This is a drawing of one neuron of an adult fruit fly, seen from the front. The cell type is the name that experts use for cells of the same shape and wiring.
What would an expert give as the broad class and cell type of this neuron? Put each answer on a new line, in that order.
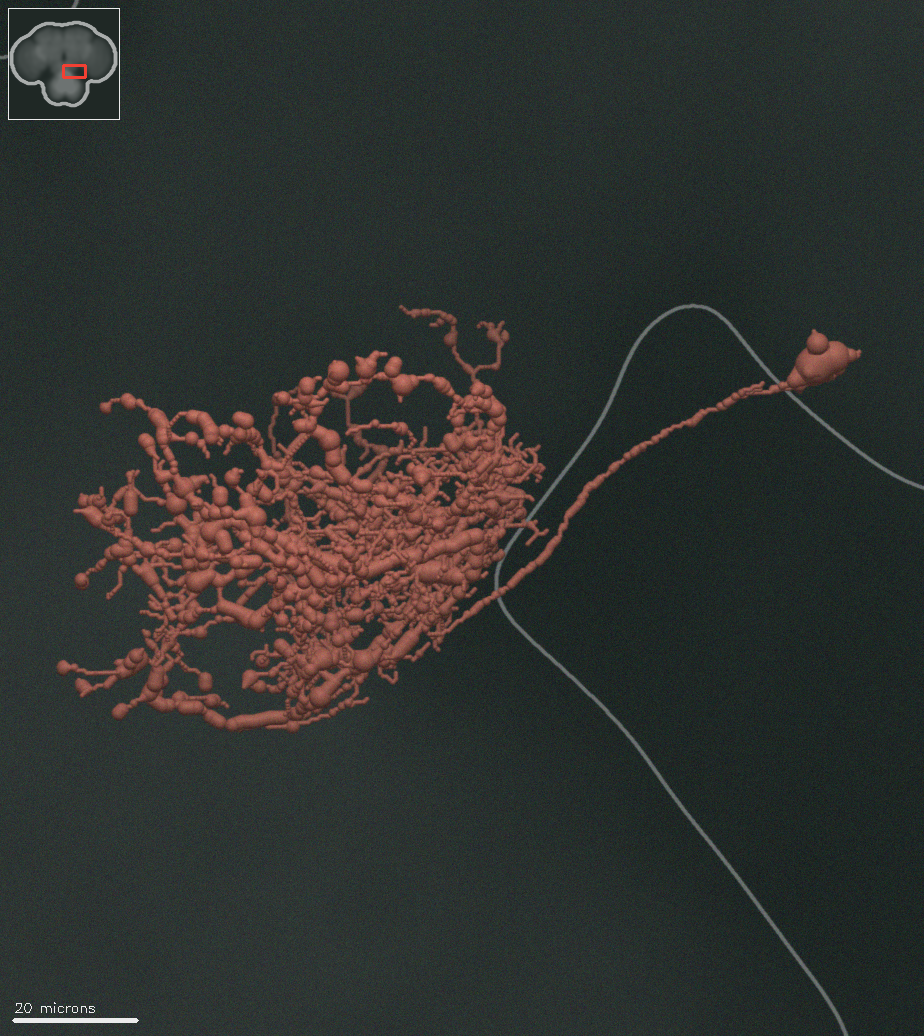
central-brain intrinsic neuron
GNG129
